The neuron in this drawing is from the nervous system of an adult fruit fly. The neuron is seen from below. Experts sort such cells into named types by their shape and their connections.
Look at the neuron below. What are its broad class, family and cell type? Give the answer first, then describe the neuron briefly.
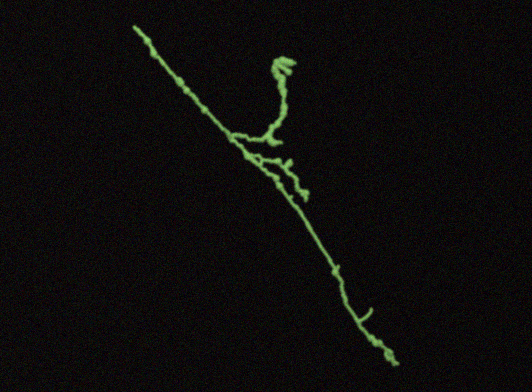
Its broad class is sensory neuron entering the nerve cord. The name of its family is class mechanosensory proprioceptive. Its cell type is SNpp39. In this view it is taller than it is wide.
